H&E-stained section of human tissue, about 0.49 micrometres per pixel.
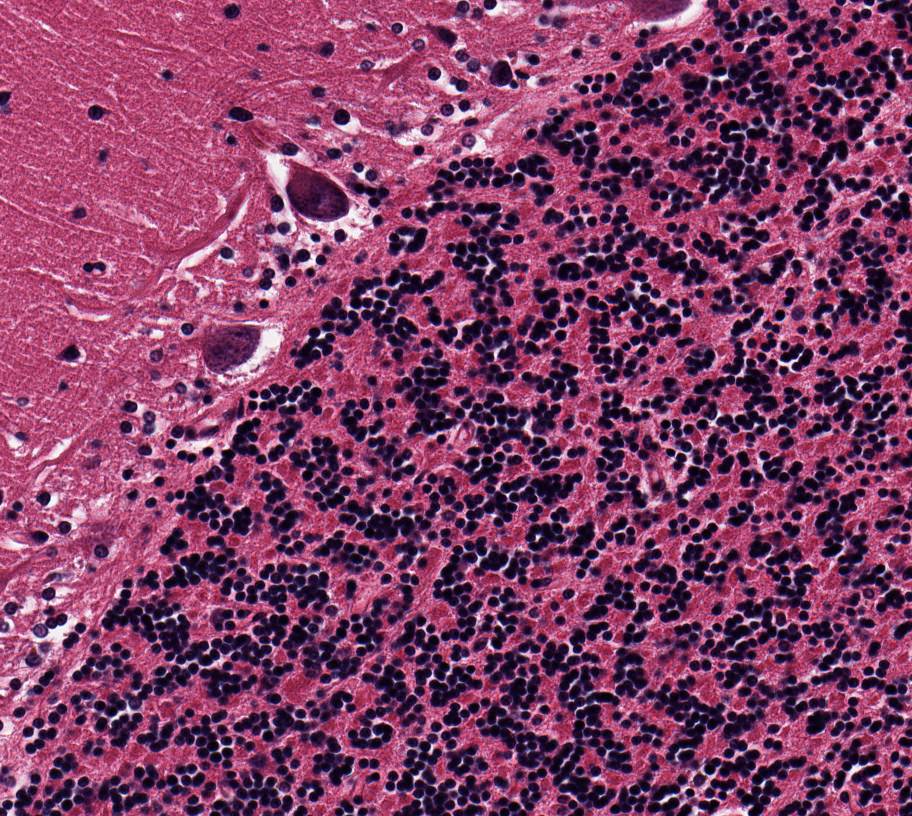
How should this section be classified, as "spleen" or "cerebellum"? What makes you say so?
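This is cerebellum. A dense dark layer at the lower right meets a pale, sparsely nucleated layer at the upper left along a diagonal.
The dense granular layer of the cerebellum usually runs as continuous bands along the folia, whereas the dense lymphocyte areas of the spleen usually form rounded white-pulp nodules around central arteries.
The dense layer is packed with small, round, dark nuclei with almost no visible cytoplasm.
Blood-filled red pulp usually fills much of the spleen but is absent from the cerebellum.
The pale layer here is finely fibrillar pink neuropil.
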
